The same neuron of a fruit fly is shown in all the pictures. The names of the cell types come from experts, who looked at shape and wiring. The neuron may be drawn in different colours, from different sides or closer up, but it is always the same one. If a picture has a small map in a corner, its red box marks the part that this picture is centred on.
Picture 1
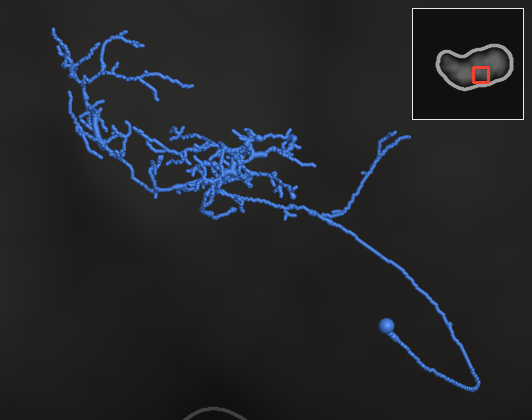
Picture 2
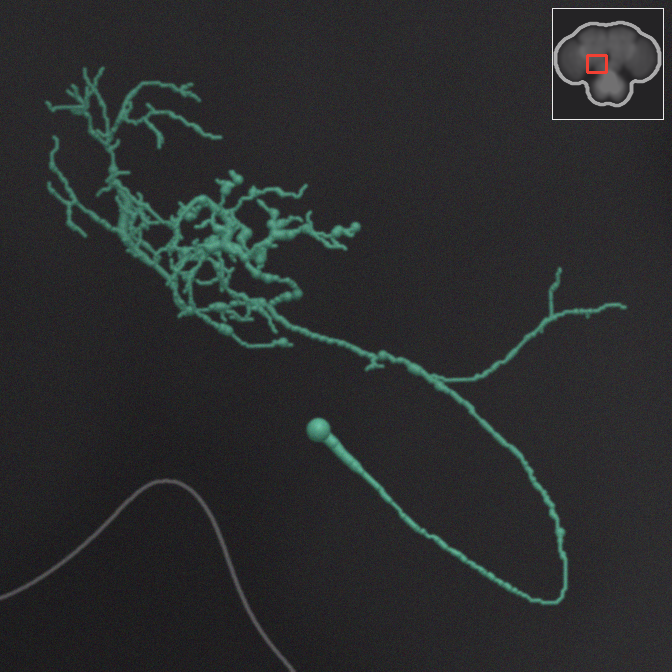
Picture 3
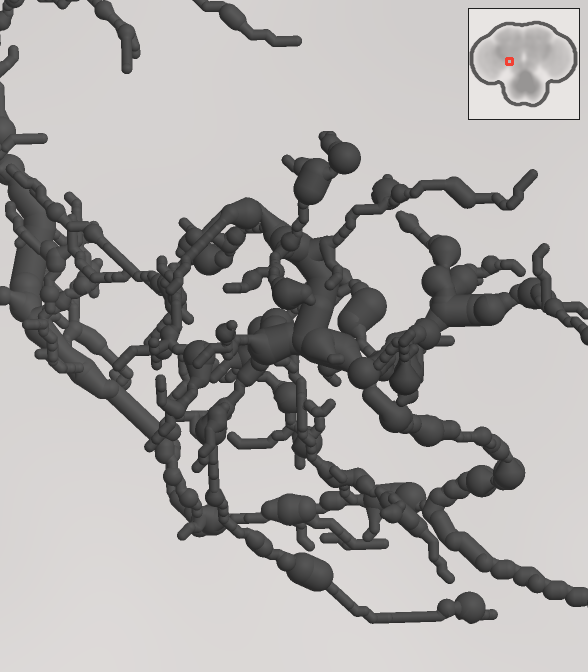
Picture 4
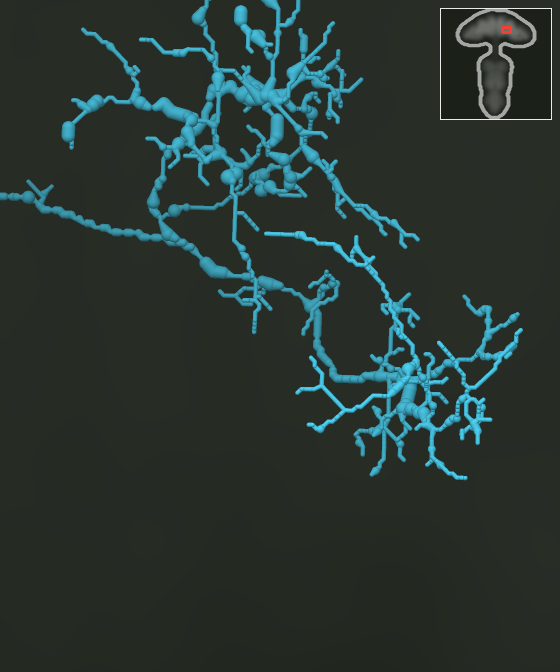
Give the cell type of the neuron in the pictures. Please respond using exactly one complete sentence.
The cell type name WED204 applies to this neuron.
